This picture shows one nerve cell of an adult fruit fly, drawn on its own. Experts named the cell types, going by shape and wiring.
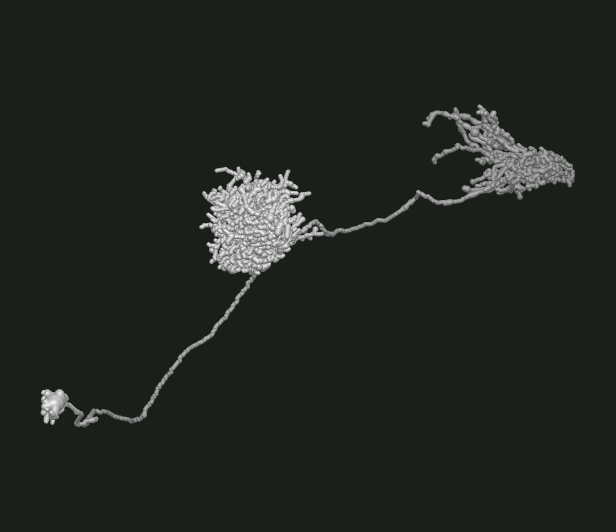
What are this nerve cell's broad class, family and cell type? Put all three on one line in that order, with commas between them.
central-brain intrinsic neuron, MBON, MBON09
